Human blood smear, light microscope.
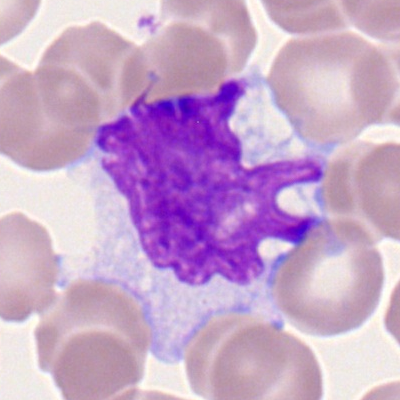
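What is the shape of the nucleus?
Folded and convoluted, with a finger-like extension reaching to the right.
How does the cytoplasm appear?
Abundant, pale grey-blue and finely dusty, without coarse granules; most of it lies left of and below the nucleus.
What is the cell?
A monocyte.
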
